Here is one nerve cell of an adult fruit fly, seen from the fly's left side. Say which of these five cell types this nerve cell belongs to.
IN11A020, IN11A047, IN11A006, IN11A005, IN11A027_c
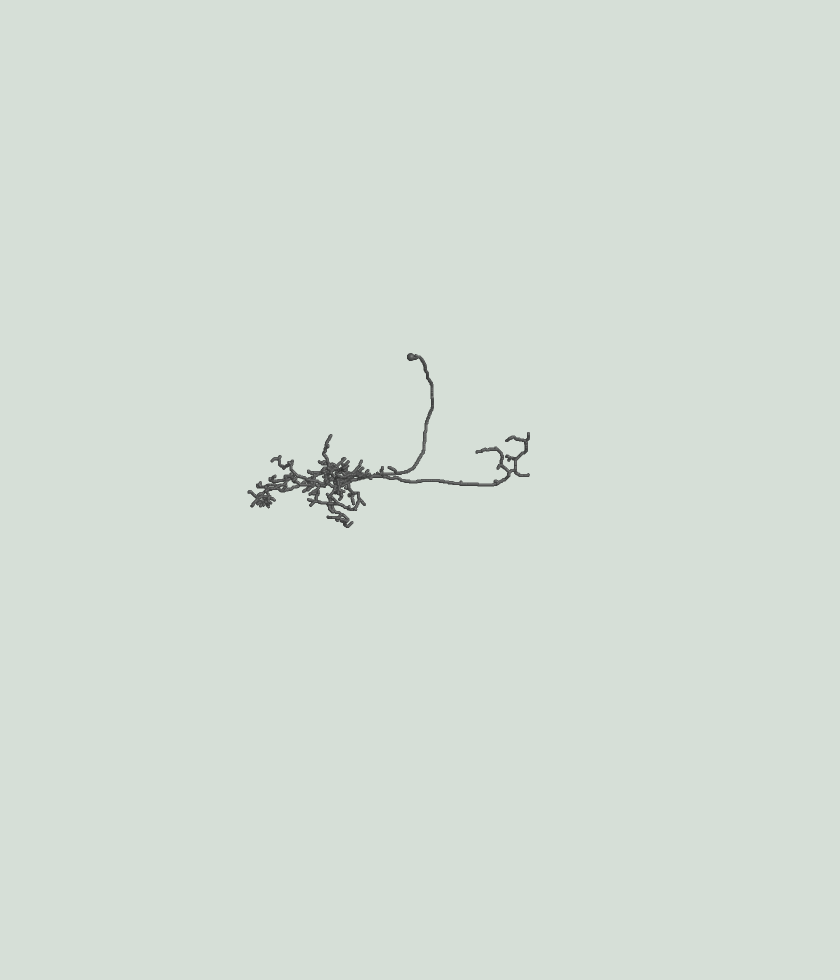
IN11A027_c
